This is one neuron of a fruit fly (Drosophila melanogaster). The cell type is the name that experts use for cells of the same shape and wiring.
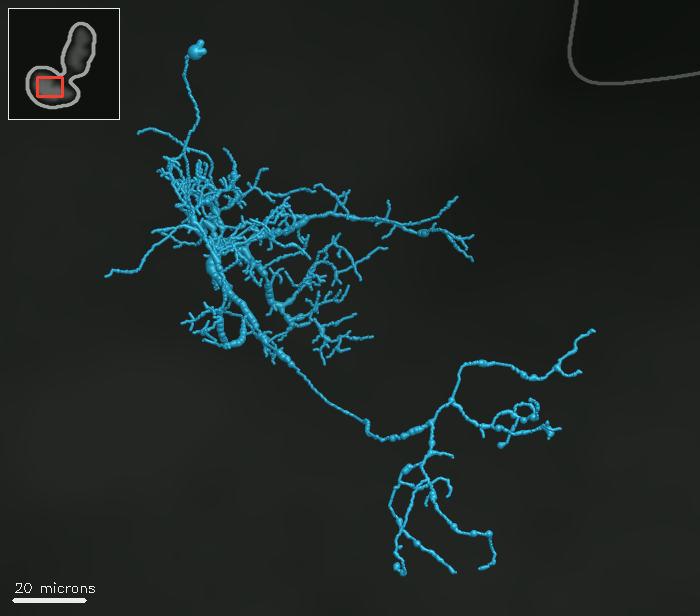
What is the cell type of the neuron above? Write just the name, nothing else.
WED125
